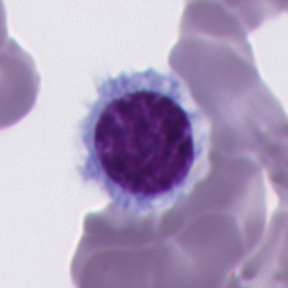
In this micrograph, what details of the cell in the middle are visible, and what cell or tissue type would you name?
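Border fringed all the way round by fine hair-like projections. Nucleus central, cytoplasm visible on all sides. No nucleoli visible. No granules visible in the cytoplasm. Hairy cell.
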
